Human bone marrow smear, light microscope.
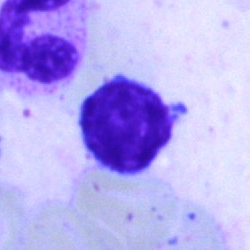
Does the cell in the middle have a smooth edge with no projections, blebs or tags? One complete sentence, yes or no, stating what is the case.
No, a smooth outline is not present; the cell's edge is rough.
